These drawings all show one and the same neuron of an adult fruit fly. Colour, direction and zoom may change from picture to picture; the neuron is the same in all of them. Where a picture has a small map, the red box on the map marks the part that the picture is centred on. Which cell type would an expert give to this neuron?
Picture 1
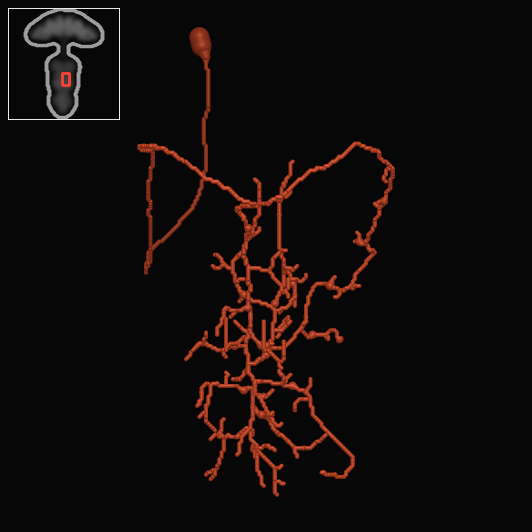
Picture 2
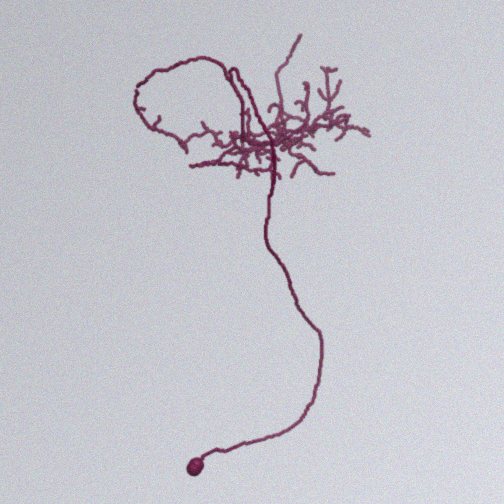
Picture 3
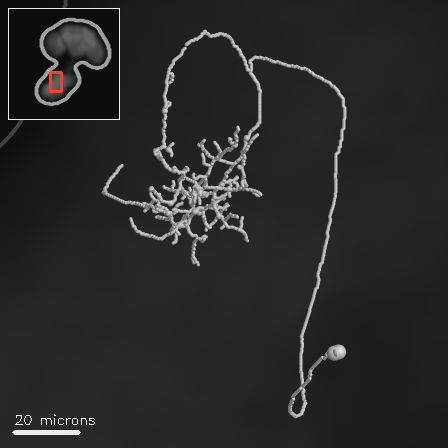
IN02A049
